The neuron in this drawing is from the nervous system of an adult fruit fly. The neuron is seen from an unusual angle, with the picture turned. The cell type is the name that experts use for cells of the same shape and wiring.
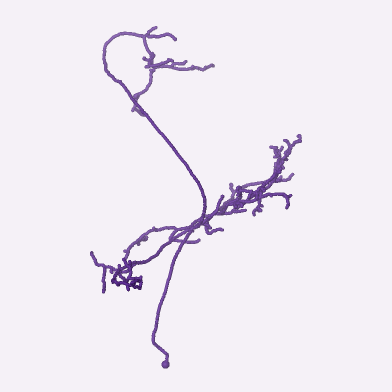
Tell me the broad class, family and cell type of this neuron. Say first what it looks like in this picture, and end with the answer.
The cell body can be seen at the bottom of the picture. As drawn here it is taller than it is wide. This is a nerve-cord intrinsic neuron. The family is hemilineage 01A. The cell type is IN01A054.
